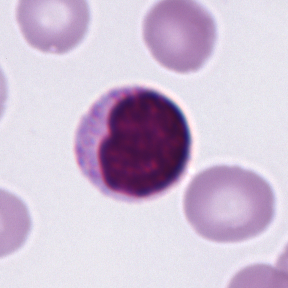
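Large granular lymphocyte in a stained smear of human peripheral blood: the outline, as I see it, is round and smooth. The nucleus sits off-centre toward the right side of the cell, and there's a shallow notch on its left edge. Its chromatin looks dense and dark purple.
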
